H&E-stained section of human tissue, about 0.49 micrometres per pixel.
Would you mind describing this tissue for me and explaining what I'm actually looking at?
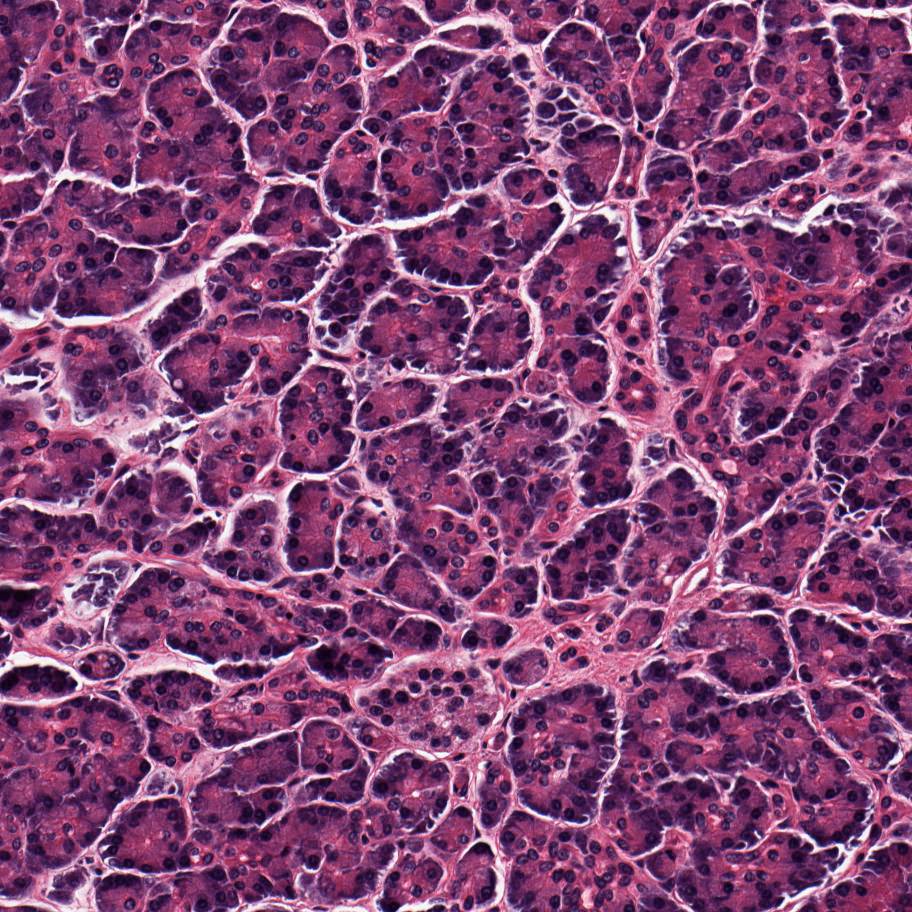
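Cell clusters with tiny or no visible central lumina are separated by thin strands of pink fibrous stroma, which broaden into a wider band across the centre toward the right. Their nuclei are small, round and dark, sitting mostly toward the outer edge. In the lower middle lies a small group of cells with paler cytoplasm than their neighbours. No large duct is seen anywhere. This is pancreas.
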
